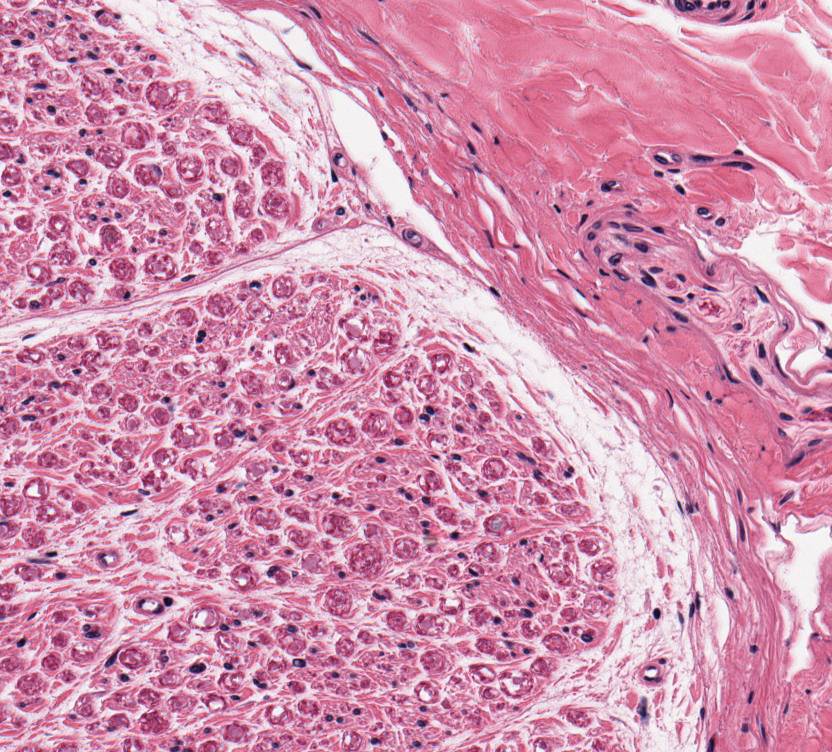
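Tibial nerve, H&E. Fascicles: two, rounded, filling the left of the field, the larger at lower left. Fibres: cut in cross-section as many small round profiles, many ringed by a pale, frothy ring around a pink centre. Upper right: dense pink collagen bundles with scattered spindle-shaped nuclei.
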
